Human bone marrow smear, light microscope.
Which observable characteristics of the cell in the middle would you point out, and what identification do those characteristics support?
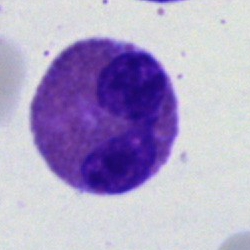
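Against the right side of the cell lies the nucleus, in which no nucleoli are visible. The cytoplasm is abundant and violet-purple, with no vacuoles seen. This is an eosinophil.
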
